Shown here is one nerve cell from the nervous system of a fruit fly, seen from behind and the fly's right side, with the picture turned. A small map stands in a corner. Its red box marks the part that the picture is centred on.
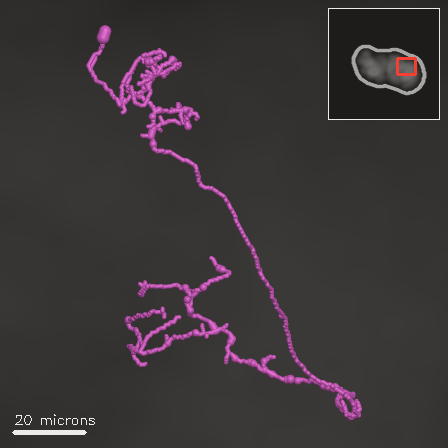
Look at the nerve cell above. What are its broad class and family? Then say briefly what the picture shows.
It is a central-brain intrinsic neuron. Its family is called class Kenyon Cell. The cell body is at the upper left of the picture. By the scale bar it is about 110 microns tall in this view.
